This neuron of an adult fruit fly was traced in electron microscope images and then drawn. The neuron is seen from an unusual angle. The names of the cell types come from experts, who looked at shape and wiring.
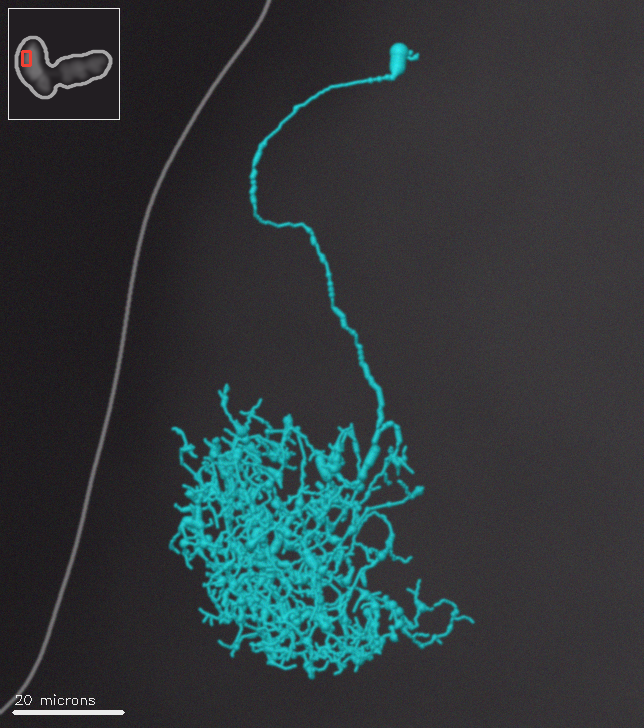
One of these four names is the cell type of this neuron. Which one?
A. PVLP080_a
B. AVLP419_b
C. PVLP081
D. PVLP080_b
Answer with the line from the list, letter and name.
B. AVLP419_b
